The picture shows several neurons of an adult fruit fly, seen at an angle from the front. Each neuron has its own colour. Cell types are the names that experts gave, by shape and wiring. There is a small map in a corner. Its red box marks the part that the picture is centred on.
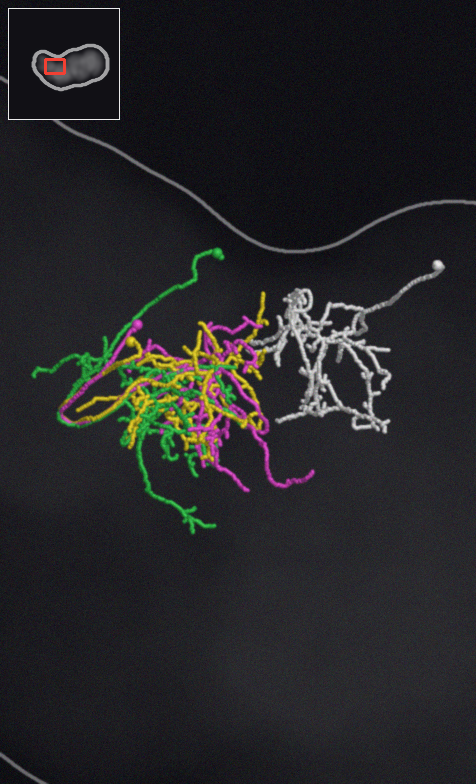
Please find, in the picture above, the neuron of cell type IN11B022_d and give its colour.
magenta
